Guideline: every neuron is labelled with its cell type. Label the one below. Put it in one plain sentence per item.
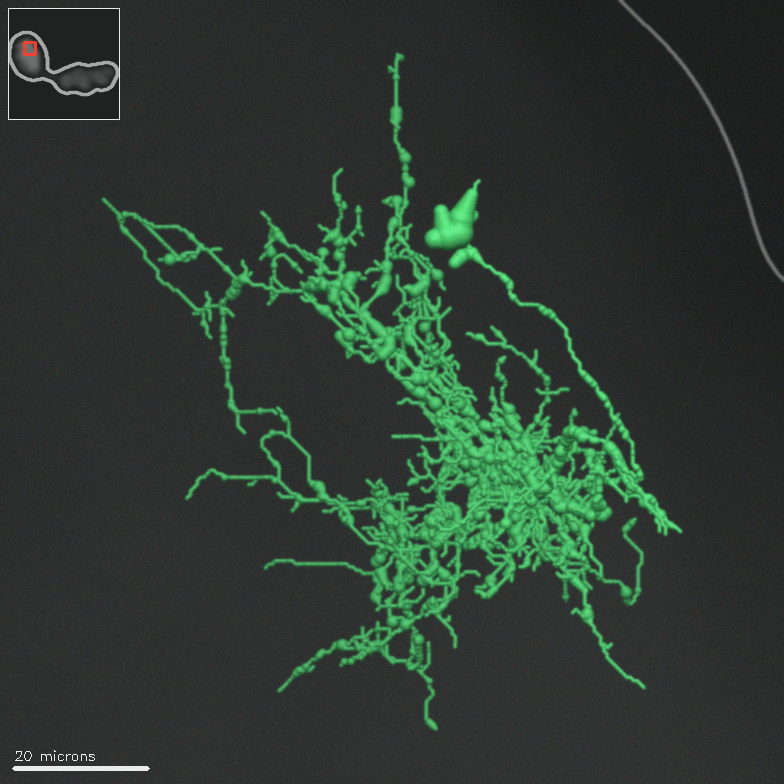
The cell type is CL246.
